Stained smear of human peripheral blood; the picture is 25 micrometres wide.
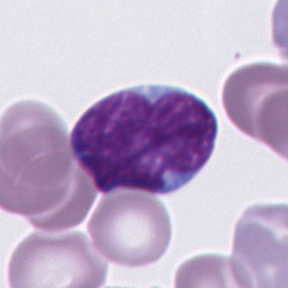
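Myeloblast: the nucleated cell at the centre of a stained peripheral blood smear, measuring about 13 by 10 micrometres. The nucleus, about 13 by 9 micrometres, has a notch in the middle of its upper edge. Pale blue cytoplasm is scant and forms only a narrow rim around the nucleus, its widest patch lying at the lower right of the cell.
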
